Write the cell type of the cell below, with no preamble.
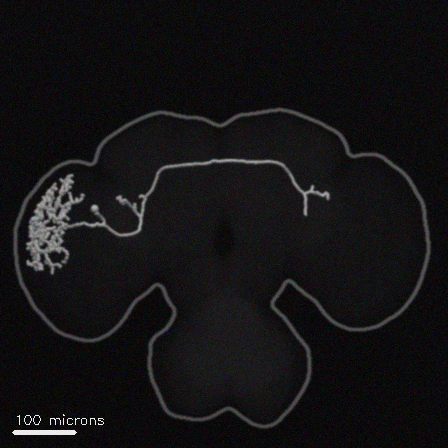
MeVPLo2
